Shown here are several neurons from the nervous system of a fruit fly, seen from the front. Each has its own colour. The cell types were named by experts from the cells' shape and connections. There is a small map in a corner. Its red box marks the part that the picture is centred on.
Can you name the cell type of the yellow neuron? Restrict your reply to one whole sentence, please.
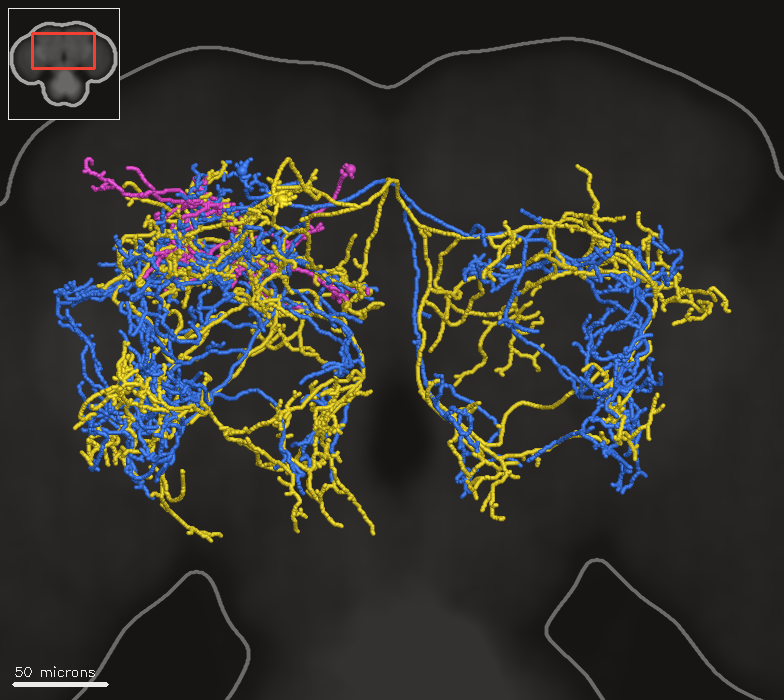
Typed by cell type, the neuron is OA-ASM2.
